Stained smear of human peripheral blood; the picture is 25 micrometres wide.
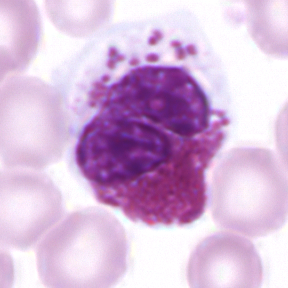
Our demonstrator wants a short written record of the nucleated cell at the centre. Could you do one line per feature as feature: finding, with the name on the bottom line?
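Nucleus: two lobes
Lobe positions: upper right and lower left of the cell
Granule density: highest in the lower right, below the nucleus
Upper edge: separate granules scattered apart from the main granular mass
Name: eosinophil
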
